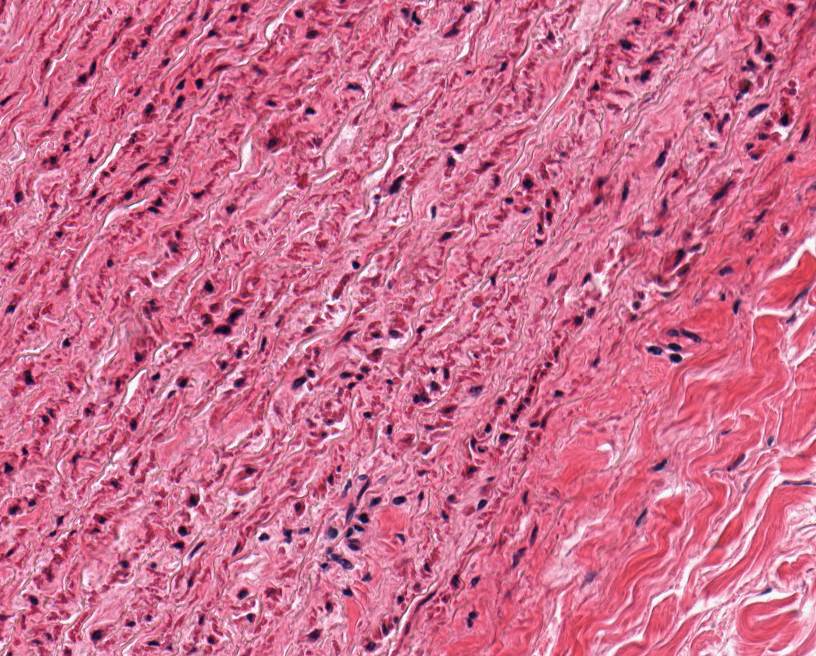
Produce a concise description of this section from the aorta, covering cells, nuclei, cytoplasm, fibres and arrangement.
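Fibres and spindle nuclei run in parallel streams, lower left to upper right. The nuclei are small, dark and elongated, many wavy or comma-shaped. Spindle-cell cytoplasm is indistinct from the surrounding fibres. Nuclei crowd more at left and centre than among the thick lower-right bundles.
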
